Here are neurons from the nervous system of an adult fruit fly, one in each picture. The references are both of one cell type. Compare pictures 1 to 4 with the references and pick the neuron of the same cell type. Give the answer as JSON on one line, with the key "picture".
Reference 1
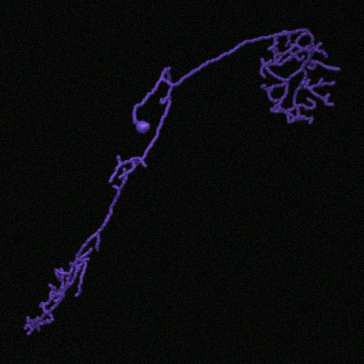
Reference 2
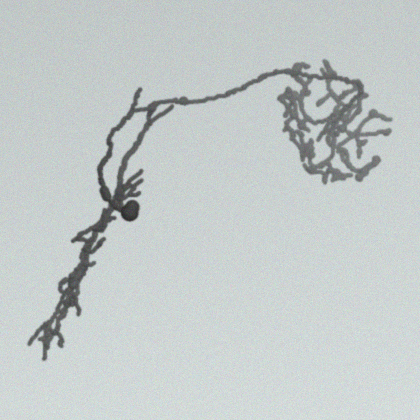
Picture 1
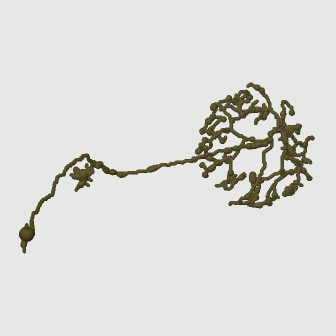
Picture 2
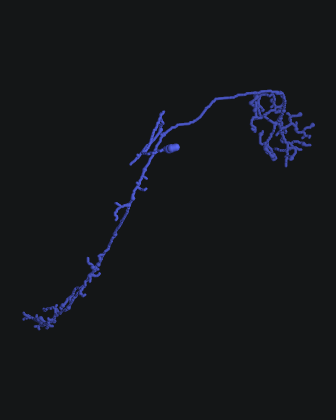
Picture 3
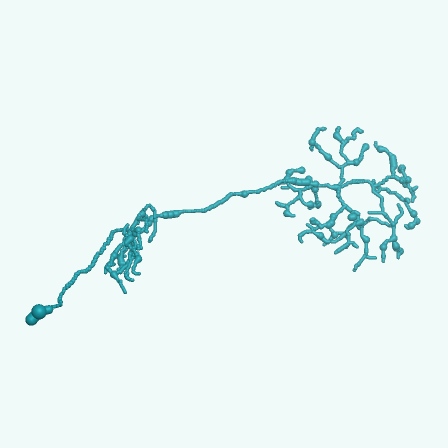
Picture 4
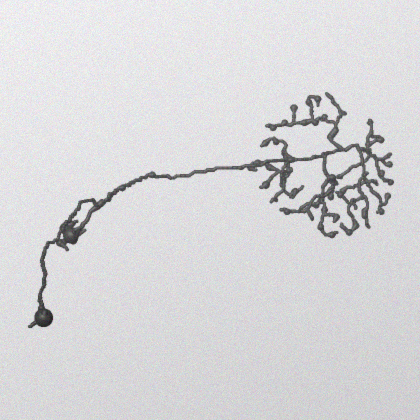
{"picture": 2}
